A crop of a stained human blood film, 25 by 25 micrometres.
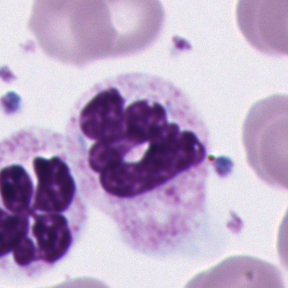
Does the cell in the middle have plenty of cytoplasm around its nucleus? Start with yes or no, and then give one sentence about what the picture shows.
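Yes. The cytoplasm is abundant and pale pink.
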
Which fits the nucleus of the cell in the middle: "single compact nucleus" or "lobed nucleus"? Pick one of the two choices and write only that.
Lobed nucleus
